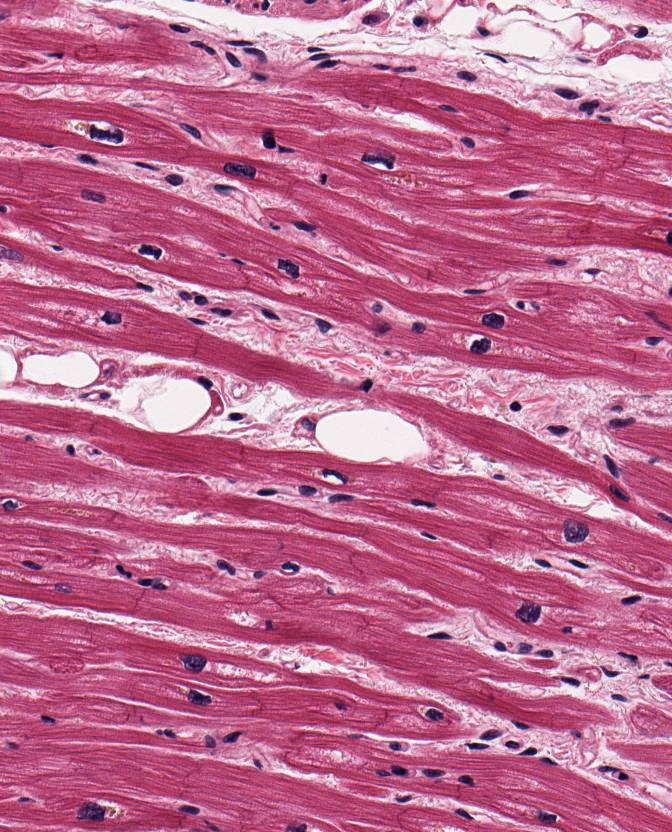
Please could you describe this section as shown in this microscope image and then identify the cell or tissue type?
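Muscle fibres branch and join neighbouring fibres along their length. Their nuclei are central. Between them run thin strands of loose, pale pink connective tissue with small, dark, elongated nuclei. This is atrial appendage of the heart.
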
